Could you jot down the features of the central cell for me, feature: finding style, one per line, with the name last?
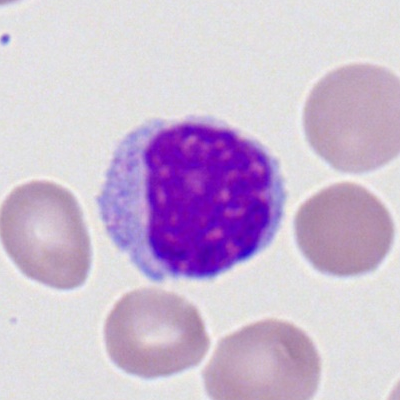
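Nuclear form: a single unlobed mass.
Nuclear extent: most of the cell.
Cytoplasm: widest crescent on the left side of the nucleus.
Granules: a few, fine and reddish-purple, in the cytoplasm.
Identification: lymphocyte.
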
